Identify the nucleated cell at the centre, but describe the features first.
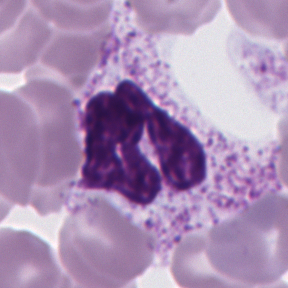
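Nucleus toward left of cell; wider band of cytoplasm on right. No nucleoli visible. Cytoplasm: fine purple-violet granules, evenly scattered. Outline irregular, edges indented where neighbouring cells press against it. Segmented neutrophil.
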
